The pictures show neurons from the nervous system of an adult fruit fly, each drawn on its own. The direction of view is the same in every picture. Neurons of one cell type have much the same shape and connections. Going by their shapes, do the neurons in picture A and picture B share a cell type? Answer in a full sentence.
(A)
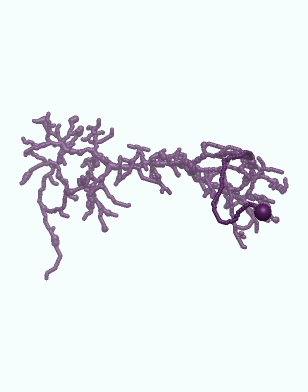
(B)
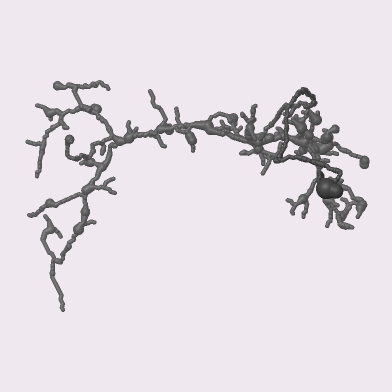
They are of the same cell type.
